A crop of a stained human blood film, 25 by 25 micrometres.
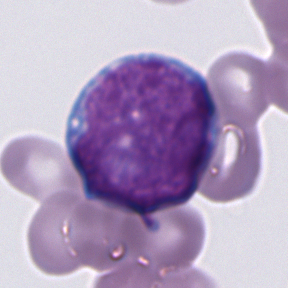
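Myeloblast, the central cell of this blood smear. Notice the chromatin: finely granular, evenly spread, without coarse dark clumps; a few small pale spots sit in the central part of the nucleus. The cytoplasm is only a thin blue rim, and one small tail-like projection sticks out from the cell's bottom edge.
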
